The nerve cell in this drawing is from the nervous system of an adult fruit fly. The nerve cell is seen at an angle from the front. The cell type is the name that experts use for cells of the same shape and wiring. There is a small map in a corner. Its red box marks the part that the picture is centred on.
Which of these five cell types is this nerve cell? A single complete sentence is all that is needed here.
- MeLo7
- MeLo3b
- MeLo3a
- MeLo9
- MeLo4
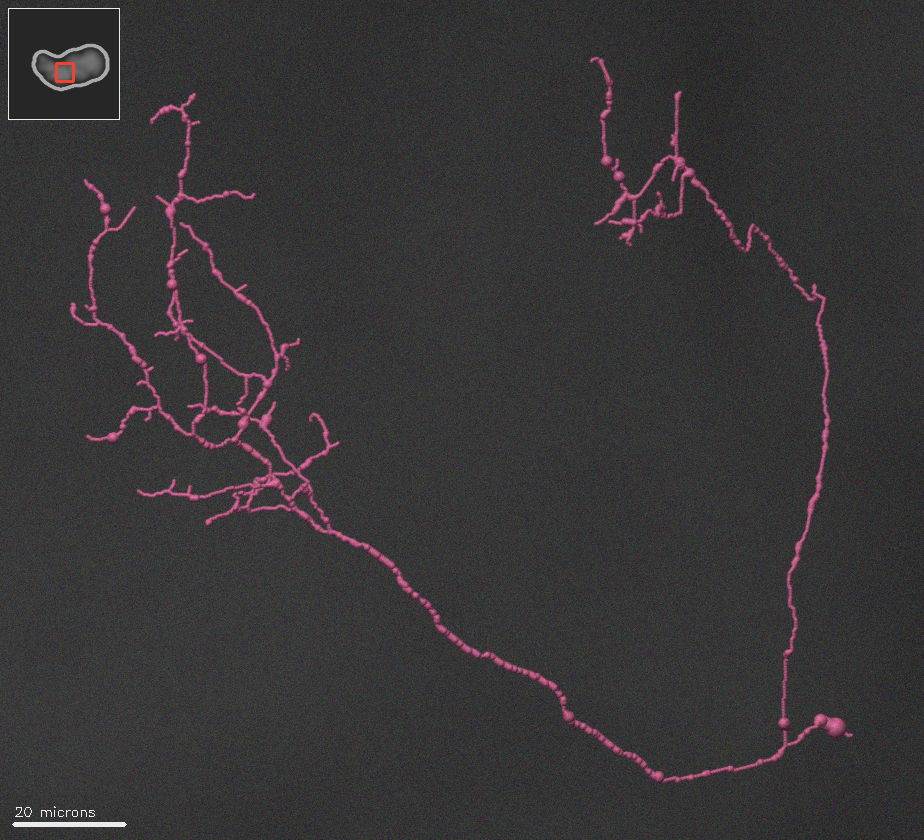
This nerve cell is classified under the cell type MeLo3a.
